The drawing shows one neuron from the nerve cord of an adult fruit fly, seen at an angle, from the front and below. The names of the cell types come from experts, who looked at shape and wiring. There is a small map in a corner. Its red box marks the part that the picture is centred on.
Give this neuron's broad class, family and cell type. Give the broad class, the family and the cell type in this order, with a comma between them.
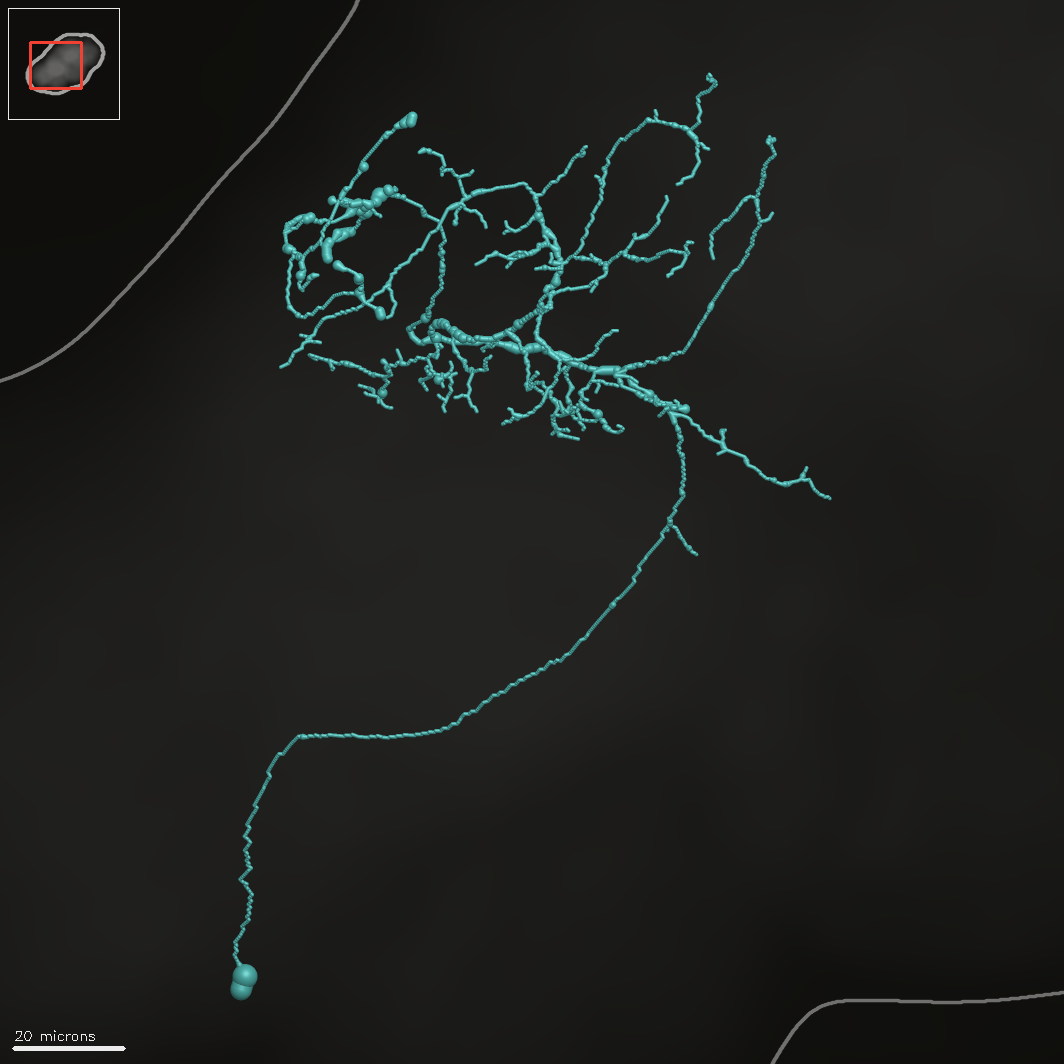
nerve-cord intrinsic neuron, hemilineage 06A, IN06A093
